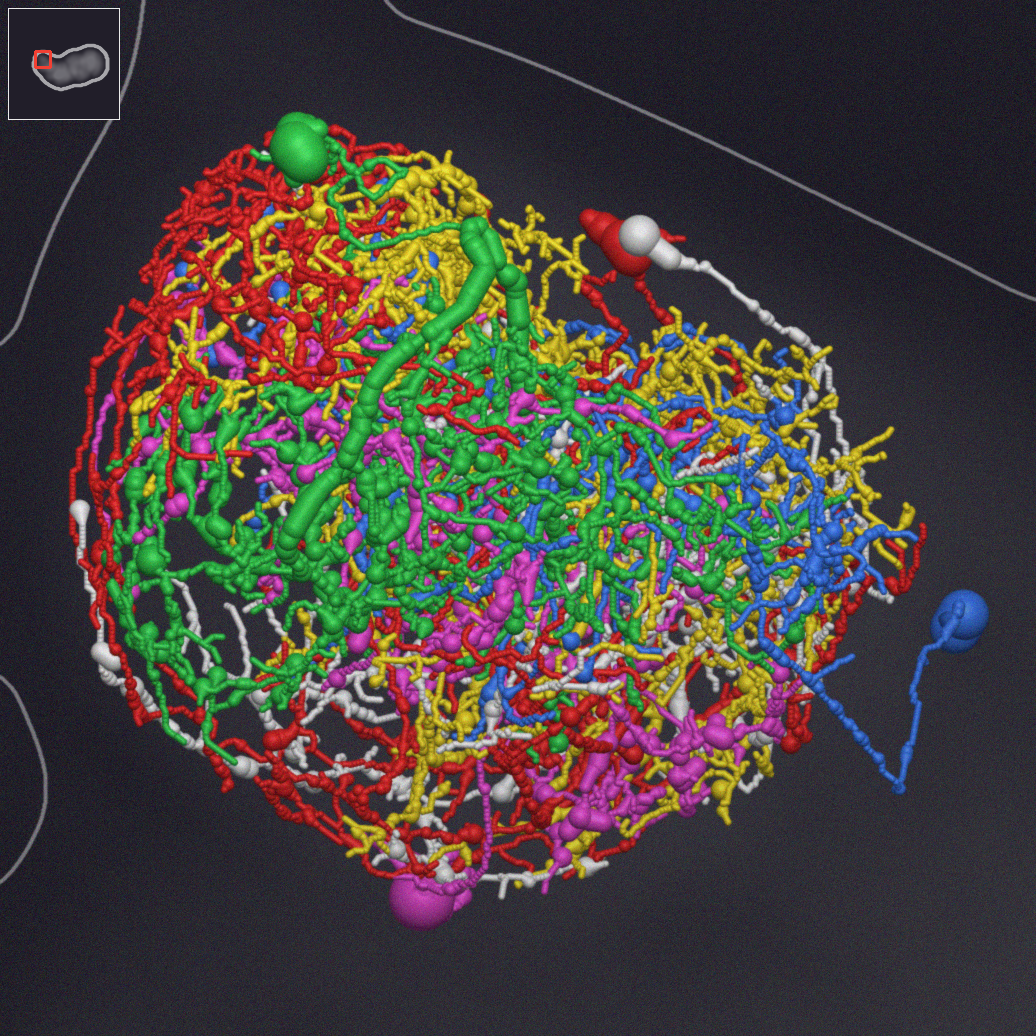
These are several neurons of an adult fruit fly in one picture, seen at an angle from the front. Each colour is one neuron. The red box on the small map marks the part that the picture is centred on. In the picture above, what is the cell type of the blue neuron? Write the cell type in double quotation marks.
"INXXX399"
